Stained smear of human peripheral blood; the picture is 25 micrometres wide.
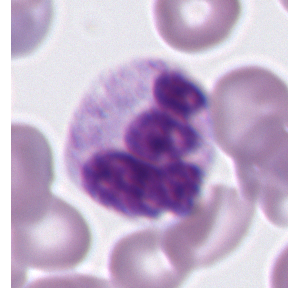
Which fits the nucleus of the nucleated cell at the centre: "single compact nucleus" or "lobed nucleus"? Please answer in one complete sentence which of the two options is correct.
It is a lobed nucleus that this cell contains.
